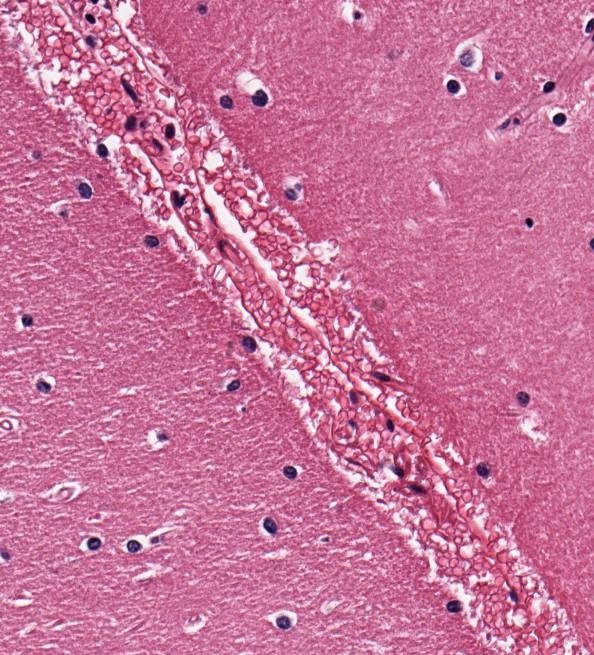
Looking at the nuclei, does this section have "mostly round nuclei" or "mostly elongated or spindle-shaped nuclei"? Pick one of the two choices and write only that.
Mostly round nuclei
